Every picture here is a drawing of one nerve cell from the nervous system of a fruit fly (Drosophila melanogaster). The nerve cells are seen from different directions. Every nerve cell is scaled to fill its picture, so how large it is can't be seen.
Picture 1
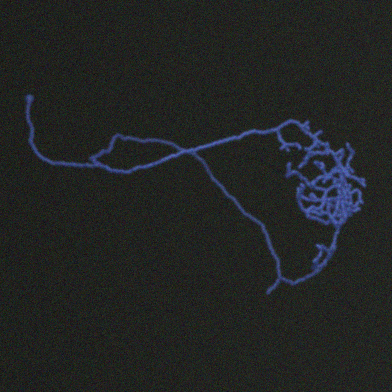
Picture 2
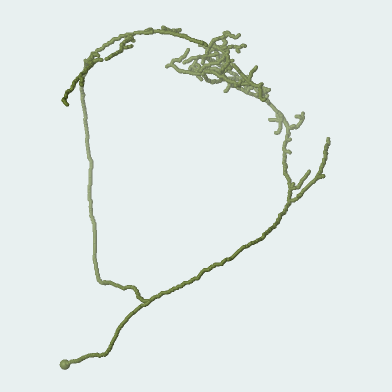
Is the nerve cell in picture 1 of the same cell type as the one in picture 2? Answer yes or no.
no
